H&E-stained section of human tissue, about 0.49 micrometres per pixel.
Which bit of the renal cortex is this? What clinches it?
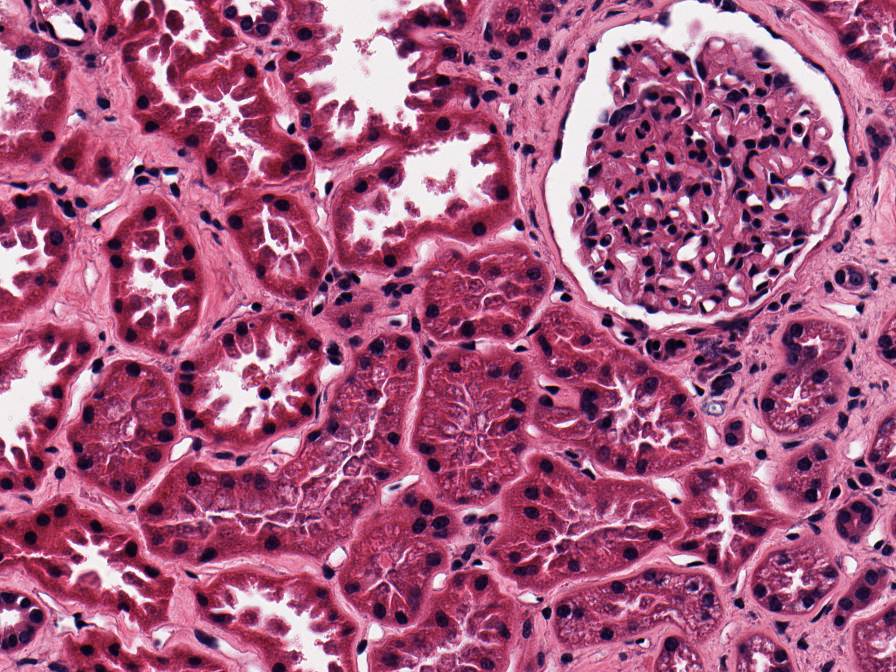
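So this is cortical labyrinth. A single glomerulus sits in the upper right, its tuft crowded with dark nuclei between many small open capillary loops, and a crescent of clear Bowman's space, widest on the left, separates it from its capsule. Closely packed tubules fill the rest, lined by a single layer of cuboidal to low columnar cells with abundant granular pink cytoplasm.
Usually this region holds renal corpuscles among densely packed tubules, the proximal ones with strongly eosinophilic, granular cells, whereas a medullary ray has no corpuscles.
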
